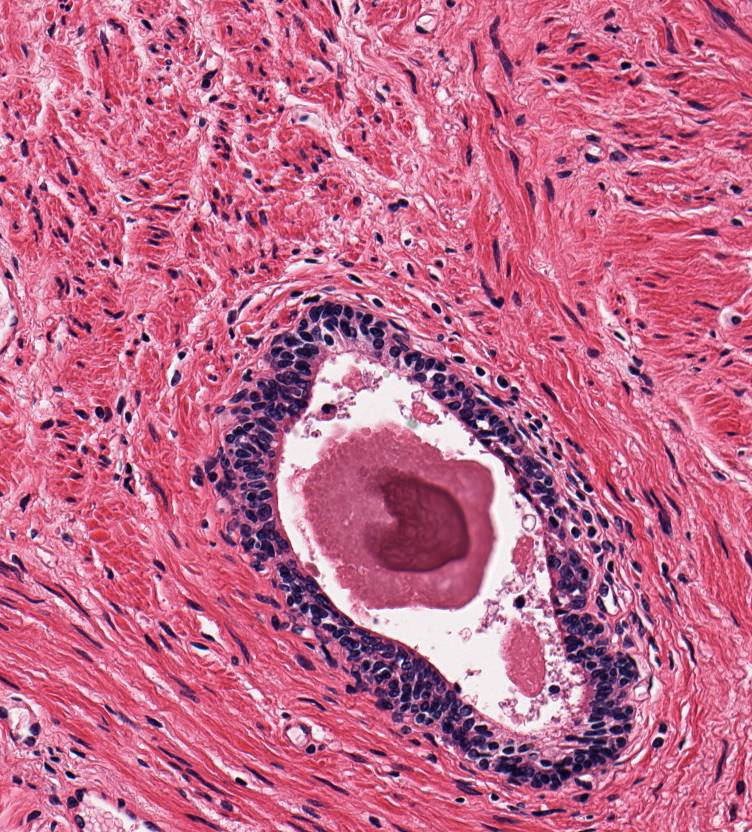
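Prostate, haematoxylin and eosin. Near the centre, a single oval gland-like space lies in dense stroma, its lining several cell layers thick. The lining cells have small, dark, crowded nuclei and scant cytoplasm. Pink bundles of spindle cells with elongated nuclei curve around the gland.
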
